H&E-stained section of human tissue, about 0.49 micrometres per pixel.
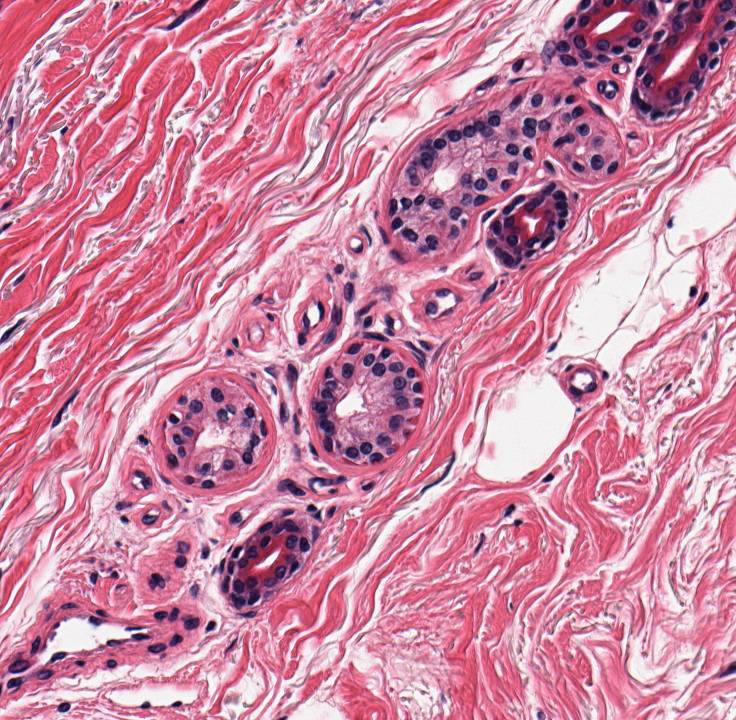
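Skin of the lower leg: band of small glandular tubule cross-sections crossing mid-field, lower left to upper right. Larger round profiles (centre, upper middle): one cell layer, pale pink cytoplasm, small central lumen. Smaller ones: two layers of crowded dark cuboidal cells. Dense wavy pink collagen elsewhere.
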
